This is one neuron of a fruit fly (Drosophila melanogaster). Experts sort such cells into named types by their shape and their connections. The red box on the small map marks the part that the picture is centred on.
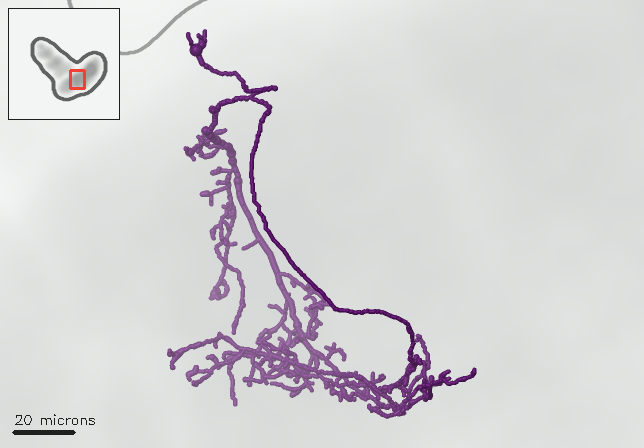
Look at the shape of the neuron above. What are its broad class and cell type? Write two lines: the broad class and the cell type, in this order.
central-brain intrinsic neuron
WED181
